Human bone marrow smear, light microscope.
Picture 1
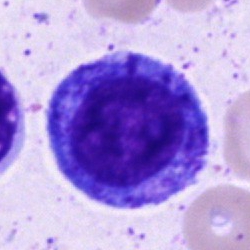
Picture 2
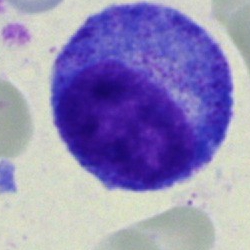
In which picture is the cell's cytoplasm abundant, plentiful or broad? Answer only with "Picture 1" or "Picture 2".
Picture 2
